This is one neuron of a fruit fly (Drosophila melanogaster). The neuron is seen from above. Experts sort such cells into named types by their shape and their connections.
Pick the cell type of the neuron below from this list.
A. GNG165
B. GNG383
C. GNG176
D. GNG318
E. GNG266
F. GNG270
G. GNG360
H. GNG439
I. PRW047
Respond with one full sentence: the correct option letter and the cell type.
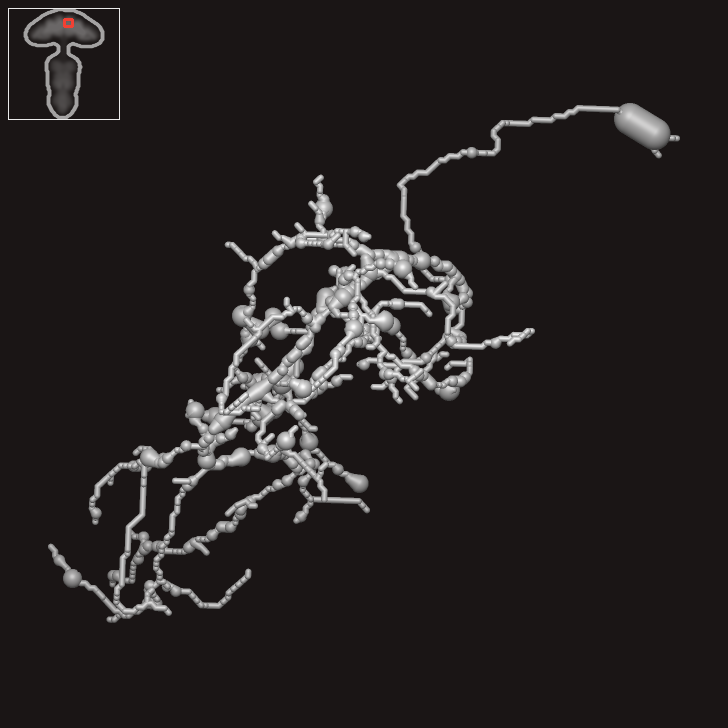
The neuron is GNG439 in cell type, which is option H.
